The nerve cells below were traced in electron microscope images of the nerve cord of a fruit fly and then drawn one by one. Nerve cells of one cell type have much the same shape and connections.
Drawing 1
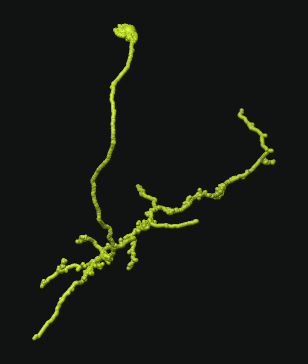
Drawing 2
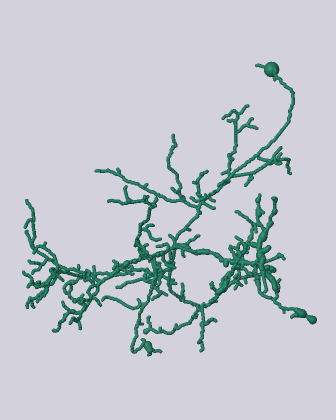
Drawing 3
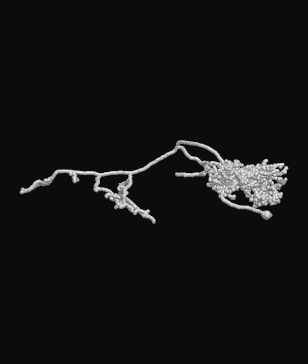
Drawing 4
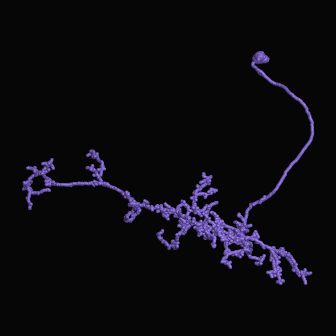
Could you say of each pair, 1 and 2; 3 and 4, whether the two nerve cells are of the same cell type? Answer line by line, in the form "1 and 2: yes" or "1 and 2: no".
1 and 2: no
3 and 4: no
